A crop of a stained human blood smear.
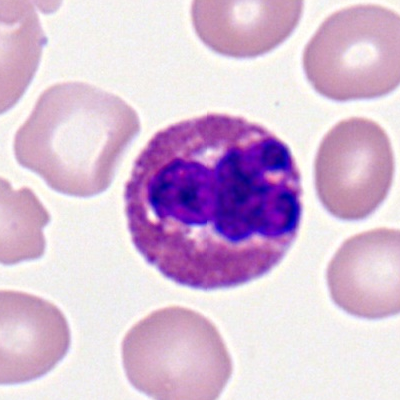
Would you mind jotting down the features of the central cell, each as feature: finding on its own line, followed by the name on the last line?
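Surface: no projections
Nucleus: several connected lobes
Chromatin: dense, coarsely clumped
Nucleoli: none visible
Name: eosinophil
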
